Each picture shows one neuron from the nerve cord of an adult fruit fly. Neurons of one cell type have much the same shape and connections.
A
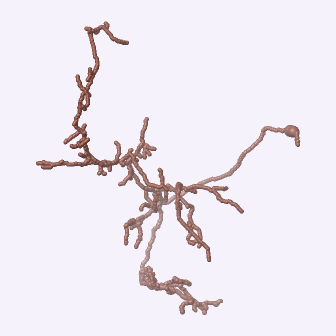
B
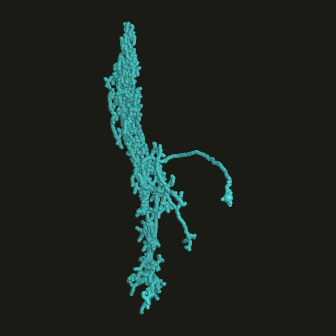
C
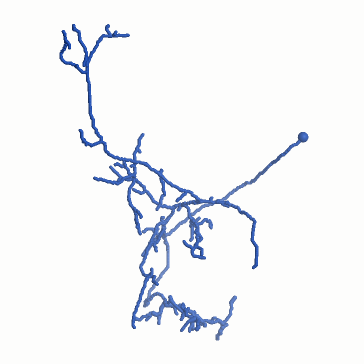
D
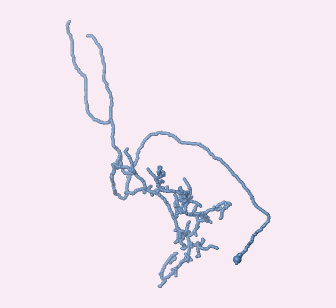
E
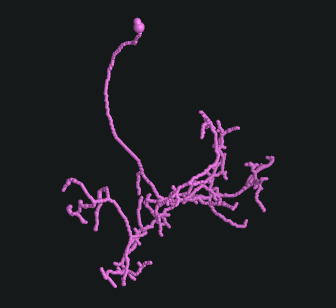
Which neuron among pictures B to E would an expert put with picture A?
Picture C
